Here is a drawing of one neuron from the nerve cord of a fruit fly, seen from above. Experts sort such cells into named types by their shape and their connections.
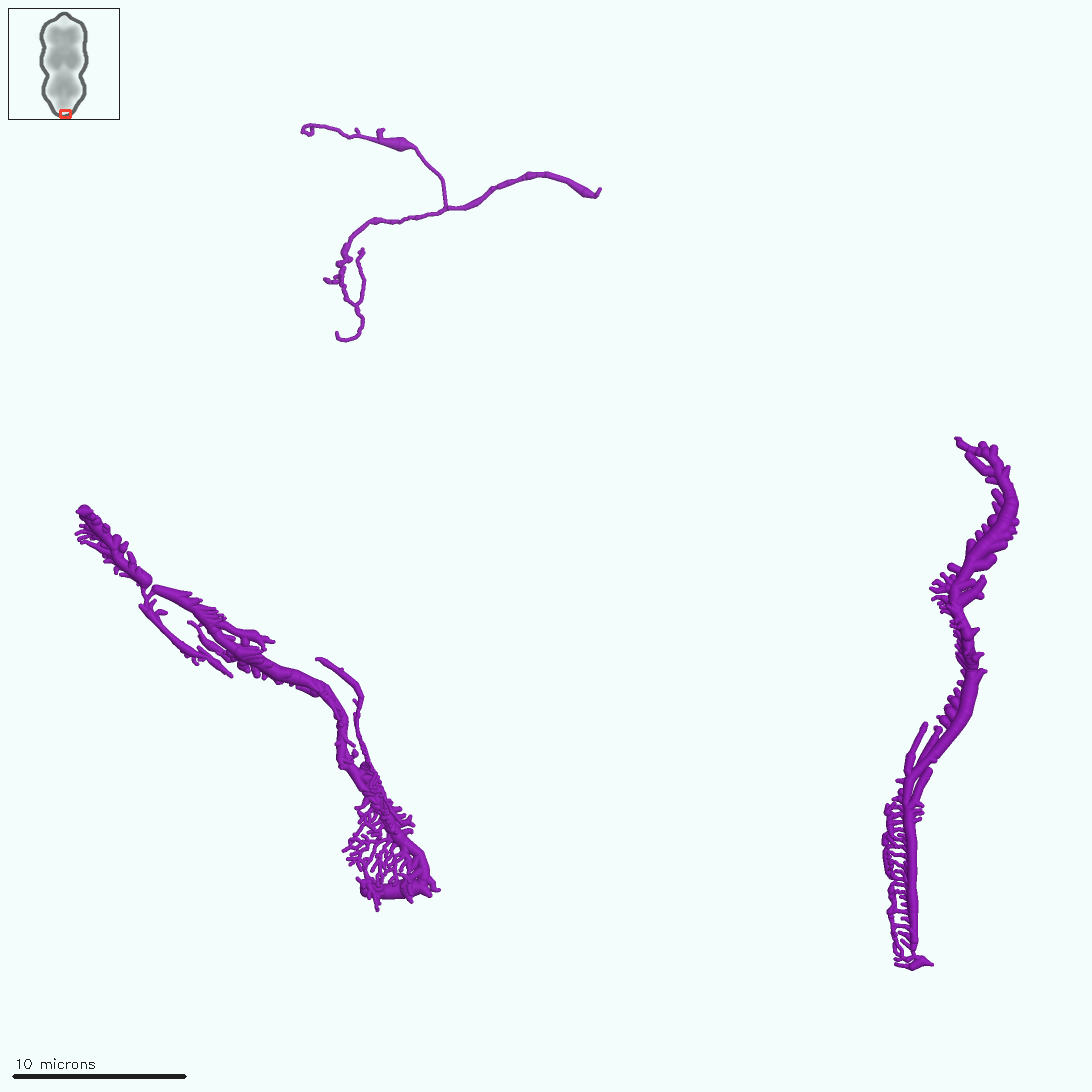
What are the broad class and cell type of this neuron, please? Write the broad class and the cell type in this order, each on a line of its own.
sensory neuron entering the nerve cord
SNxx08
